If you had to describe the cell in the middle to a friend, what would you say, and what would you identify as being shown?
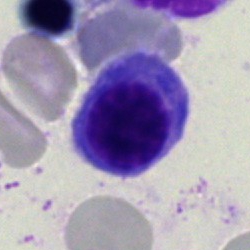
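Chromatin stains dark purple throughout the nucleus. Cytoplasm deep blue. No granules visible in the cytoplasm. No vacuoles seen. Cell: erythroblast.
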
